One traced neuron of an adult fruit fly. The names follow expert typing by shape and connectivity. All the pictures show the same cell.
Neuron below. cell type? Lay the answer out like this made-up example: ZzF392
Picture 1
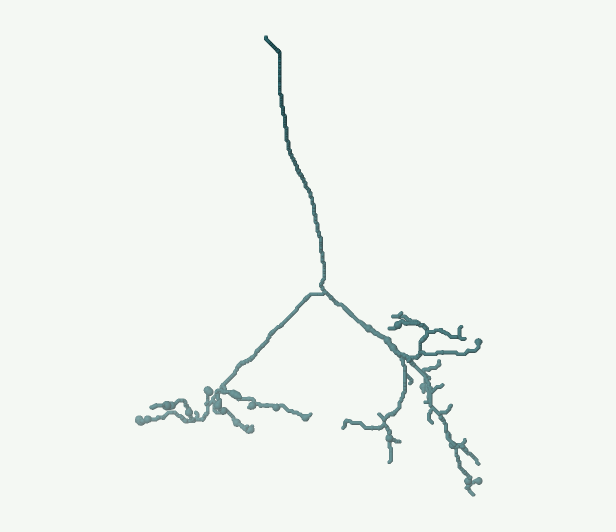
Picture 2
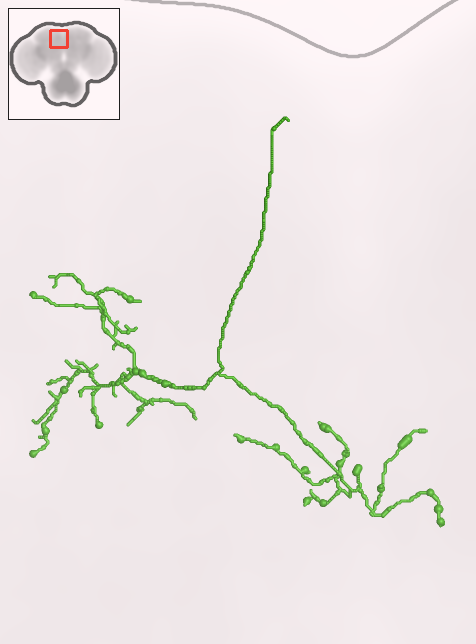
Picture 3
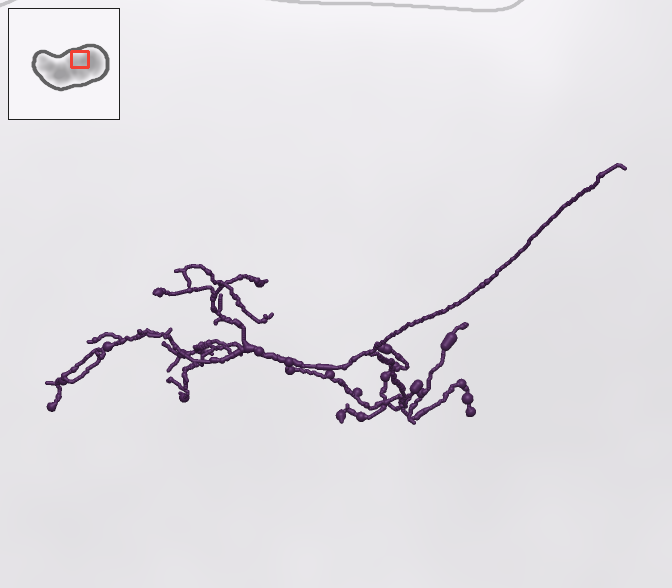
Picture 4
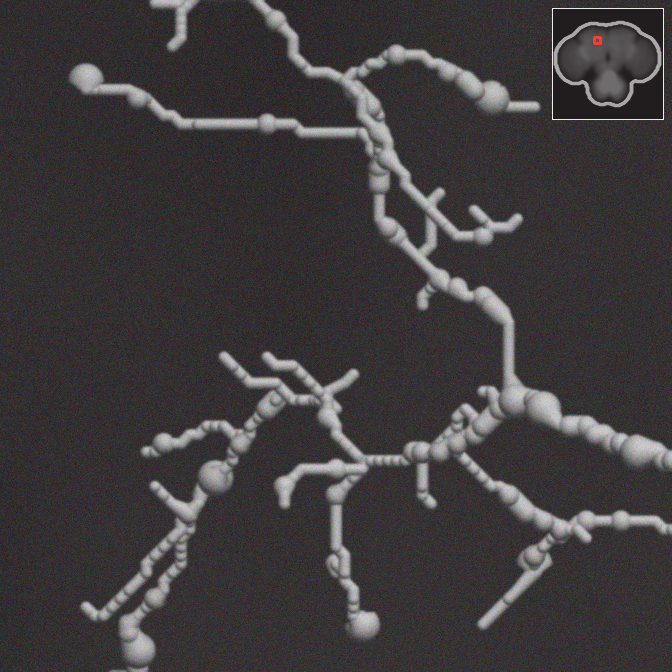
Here: CB1648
